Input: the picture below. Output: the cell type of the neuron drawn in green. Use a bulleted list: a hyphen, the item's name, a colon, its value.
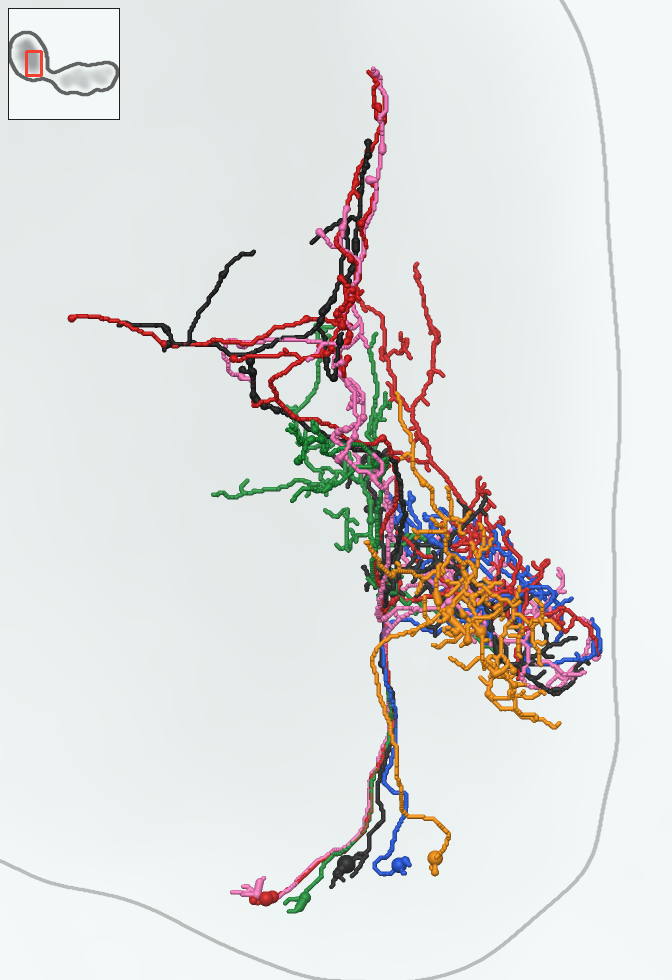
- cell type: GNG435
